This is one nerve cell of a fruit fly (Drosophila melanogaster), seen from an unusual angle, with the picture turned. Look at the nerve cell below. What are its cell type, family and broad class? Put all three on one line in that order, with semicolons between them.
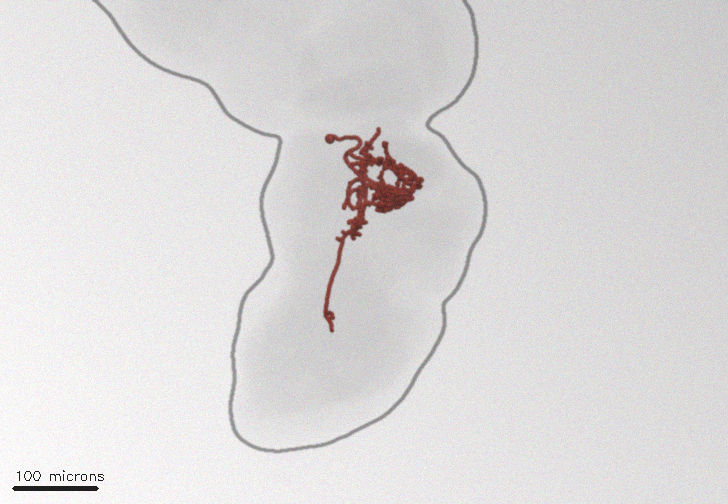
AVLP734m; hemilineage LHl1; central-brain intrinsic neuron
